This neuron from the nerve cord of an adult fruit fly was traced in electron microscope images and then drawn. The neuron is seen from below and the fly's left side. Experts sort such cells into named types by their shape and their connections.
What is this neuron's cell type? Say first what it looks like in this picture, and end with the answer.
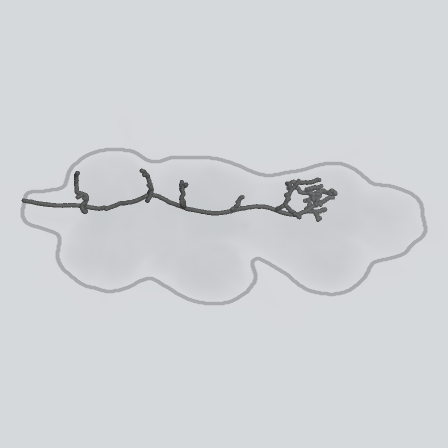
No cell body is drawn. As drawn here it is more than twice as wide as it is tall. Its broad class is descending neuron. It is of cell type DNge082.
